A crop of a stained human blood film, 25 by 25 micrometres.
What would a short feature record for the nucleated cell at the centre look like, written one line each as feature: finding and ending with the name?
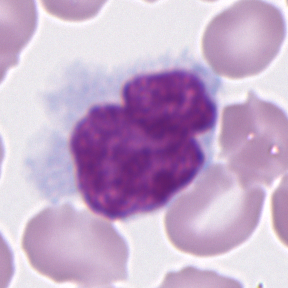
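Border: faint and ragged, fraying into fine wisps, clearest on the left
Nucleus: irregularly folded into lobes, deep notch at the top
Chromatin: dark purple, mottled with small paler patches
Granules: no distinct coarse ones in the cytoplasm
Cell type: hairy cell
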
